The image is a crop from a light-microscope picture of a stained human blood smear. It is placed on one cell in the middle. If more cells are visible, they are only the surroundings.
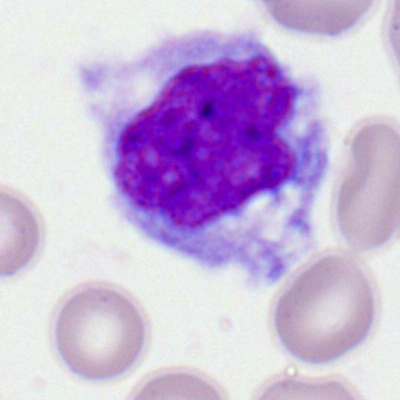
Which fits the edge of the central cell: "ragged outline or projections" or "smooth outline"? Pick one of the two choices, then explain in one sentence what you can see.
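Ragged outline or projections. The cell's outline is irregular, with a ragged, frayed cytoplasmic edge.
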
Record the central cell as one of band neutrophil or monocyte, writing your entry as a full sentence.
The cell of interest, located centrally, is a monocyte.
